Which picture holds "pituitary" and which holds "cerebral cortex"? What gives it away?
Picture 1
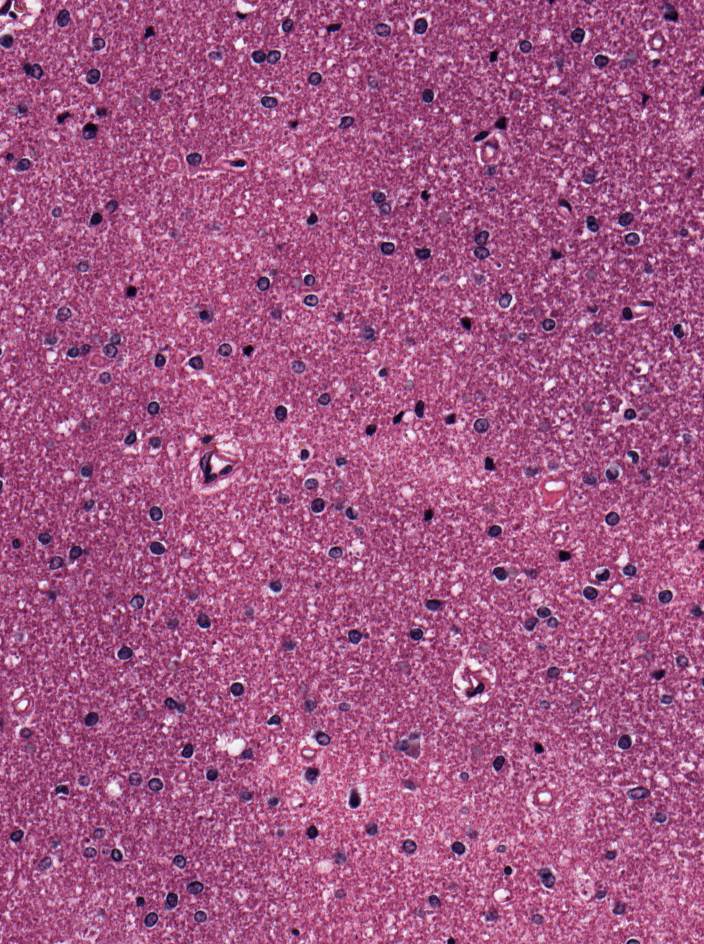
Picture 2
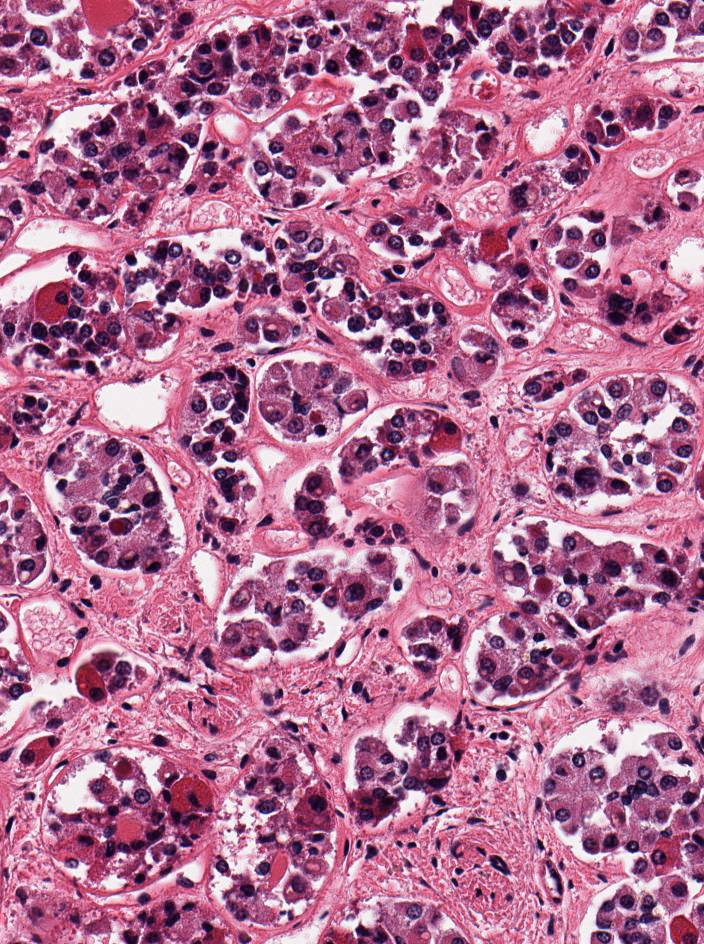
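To begin, picture 1 shows cerebral cortex and picture 2 shows pituitary. As for arrangement, the cerebral cortex is a uniform, finely granular pink matrix with evenly scattered nuclei and no organised units, while the pituitary forms rounded nests divided by thin pink fibrous septa. Turning to cells, cortical nuclei are mostly small, round and dark with little cytoplasm; pituitary nest nuclei are mostly round and dark, many nests hold loosely joined cells with empty central spaces, and scattered cells have dense, deep red cytoplasm.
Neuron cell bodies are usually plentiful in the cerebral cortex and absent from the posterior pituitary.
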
